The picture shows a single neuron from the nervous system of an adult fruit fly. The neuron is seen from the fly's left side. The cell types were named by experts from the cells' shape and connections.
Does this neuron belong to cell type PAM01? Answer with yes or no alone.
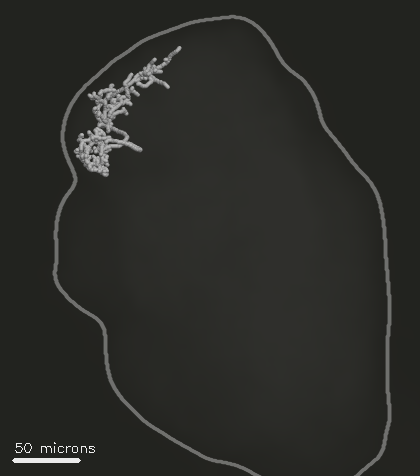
yes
